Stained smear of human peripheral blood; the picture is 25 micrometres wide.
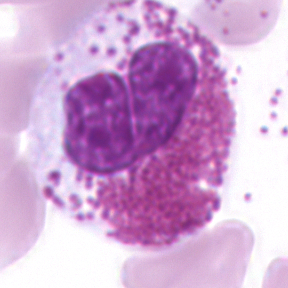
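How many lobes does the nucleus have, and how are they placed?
Two lobes, lying side by side, left and right.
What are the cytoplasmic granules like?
Coarse, round and of even size; loose granules also lie scattered beyond the cell edge at the top and right.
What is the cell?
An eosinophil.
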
